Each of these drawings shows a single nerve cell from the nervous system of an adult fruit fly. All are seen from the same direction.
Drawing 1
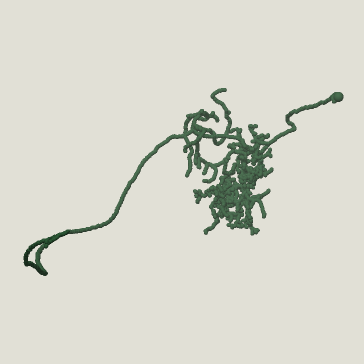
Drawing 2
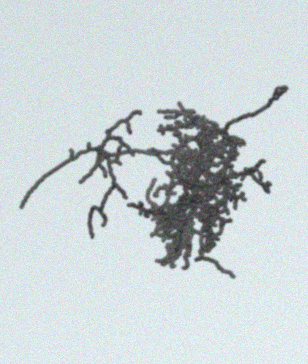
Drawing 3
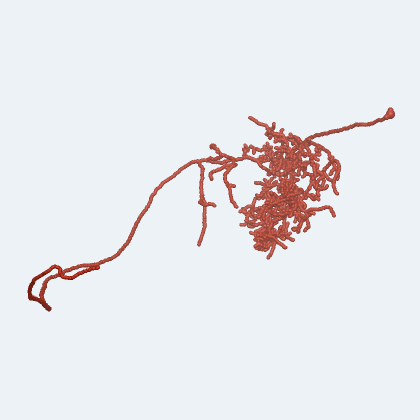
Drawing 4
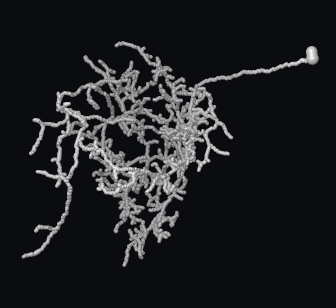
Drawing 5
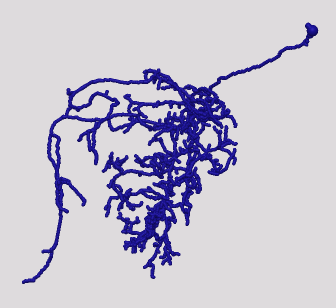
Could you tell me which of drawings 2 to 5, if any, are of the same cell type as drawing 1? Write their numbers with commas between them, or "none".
none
